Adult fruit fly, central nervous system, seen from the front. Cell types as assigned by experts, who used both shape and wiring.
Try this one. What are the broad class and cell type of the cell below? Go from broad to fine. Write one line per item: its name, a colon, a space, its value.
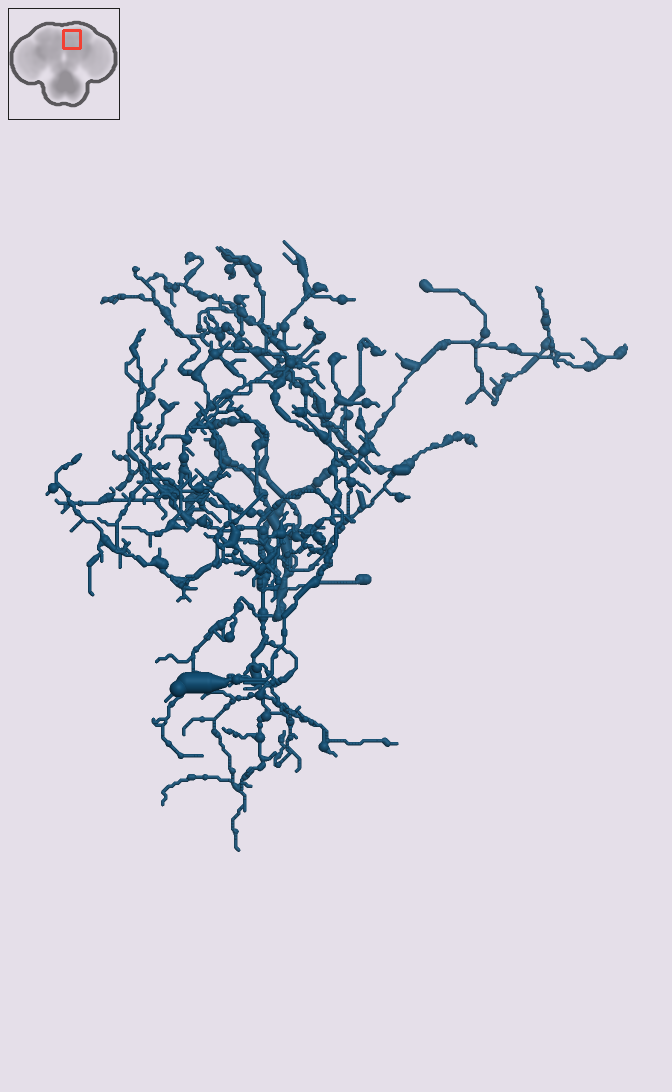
broad class: central-brain intrinsic neuron
cell type: SMP075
